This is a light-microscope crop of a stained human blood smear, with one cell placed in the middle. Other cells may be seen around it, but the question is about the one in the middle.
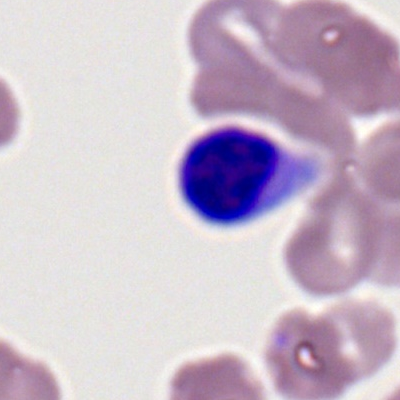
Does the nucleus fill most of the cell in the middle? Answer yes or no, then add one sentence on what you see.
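Yes. The cytoplasm is scant and lies mostly on the right side of the nucleus.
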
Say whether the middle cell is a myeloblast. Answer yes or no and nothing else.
no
